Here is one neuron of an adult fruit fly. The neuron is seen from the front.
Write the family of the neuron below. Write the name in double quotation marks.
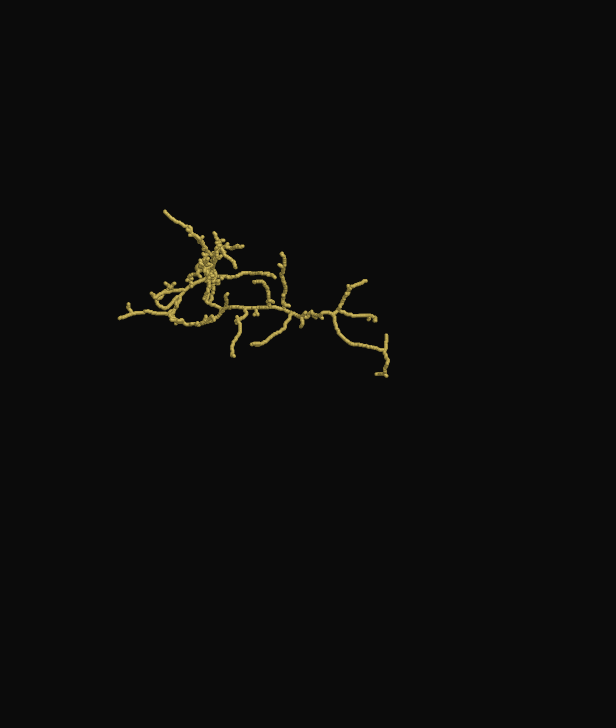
"hemilineage PSp3"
